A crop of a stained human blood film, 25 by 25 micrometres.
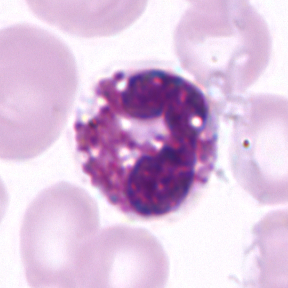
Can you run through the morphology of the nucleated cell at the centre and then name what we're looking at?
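First, the nucleus: it has two large lobes, one above and one below, joined on the right side, and it curves around a pale central area of the cell. Next, the cytoplasm: it is packed with coarse, round, reddish-purple granules. Then the size: the cell is about 13 micrometres across. Last, the name: this is an eosinophil.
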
